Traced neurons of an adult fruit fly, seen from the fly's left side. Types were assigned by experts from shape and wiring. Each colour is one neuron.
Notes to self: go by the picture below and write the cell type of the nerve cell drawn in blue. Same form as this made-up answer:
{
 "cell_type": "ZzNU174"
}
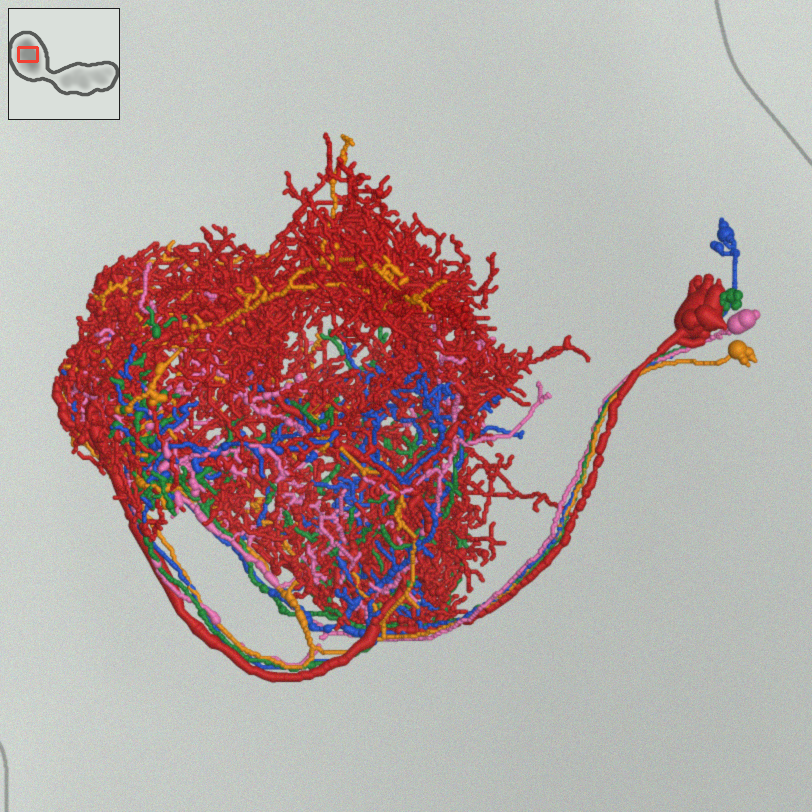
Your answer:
{
 "cell_type": "AVLP552"
}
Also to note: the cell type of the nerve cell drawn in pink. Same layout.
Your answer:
{
 "cell_type": "AVLP551"
}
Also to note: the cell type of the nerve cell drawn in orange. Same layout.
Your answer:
{
 "cell_type": "AVLP541"
}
